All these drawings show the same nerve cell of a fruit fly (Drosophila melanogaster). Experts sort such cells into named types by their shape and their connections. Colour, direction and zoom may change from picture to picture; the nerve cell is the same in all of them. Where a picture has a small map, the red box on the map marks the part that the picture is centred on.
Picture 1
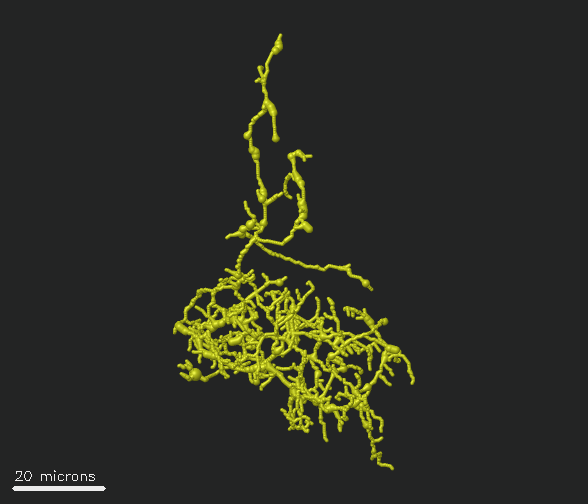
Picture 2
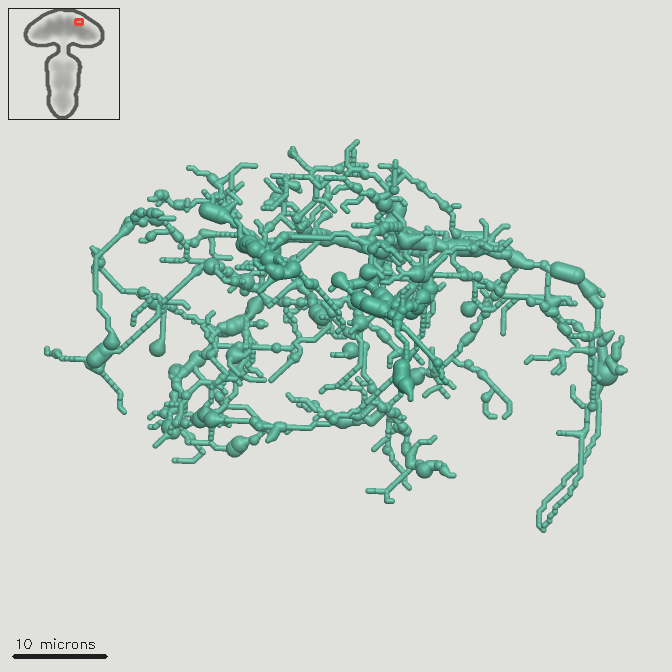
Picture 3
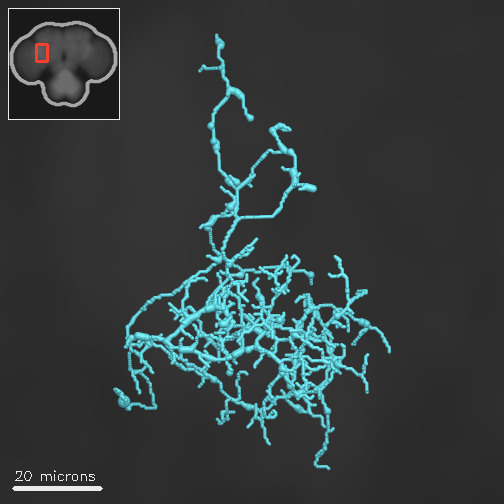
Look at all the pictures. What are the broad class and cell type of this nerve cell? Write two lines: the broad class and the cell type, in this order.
central-brain intrinsic neuron
CB2599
